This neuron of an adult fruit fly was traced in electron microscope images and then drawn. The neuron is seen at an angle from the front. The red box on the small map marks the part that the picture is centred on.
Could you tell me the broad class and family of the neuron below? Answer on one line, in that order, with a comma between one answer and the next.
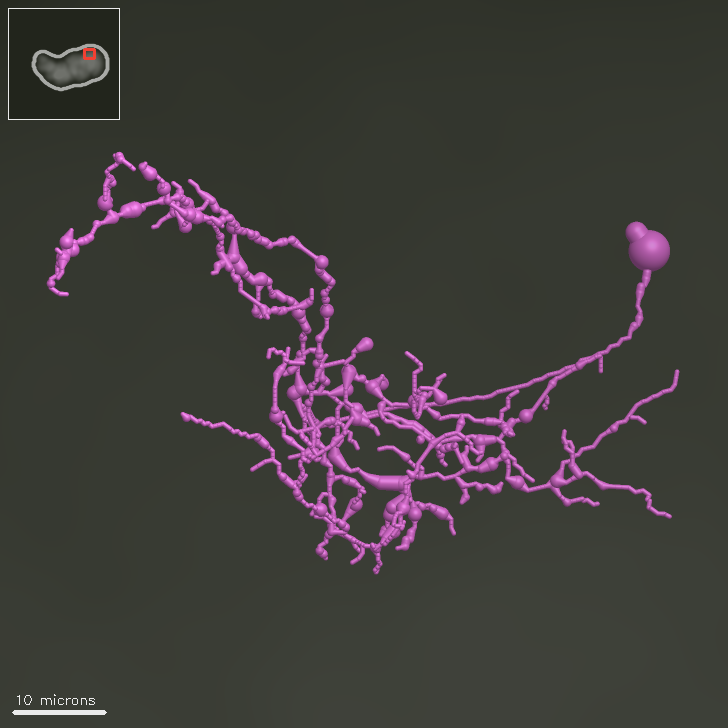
central-brain intrinsic neuron, hemilineage SLPp&v1_posterior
